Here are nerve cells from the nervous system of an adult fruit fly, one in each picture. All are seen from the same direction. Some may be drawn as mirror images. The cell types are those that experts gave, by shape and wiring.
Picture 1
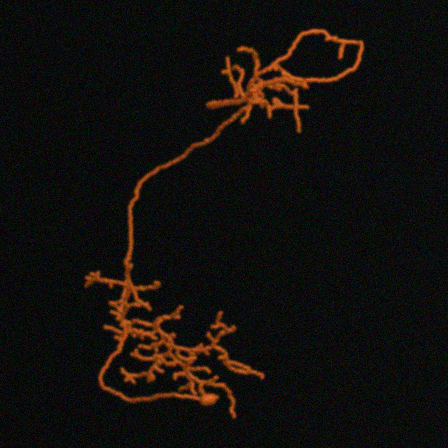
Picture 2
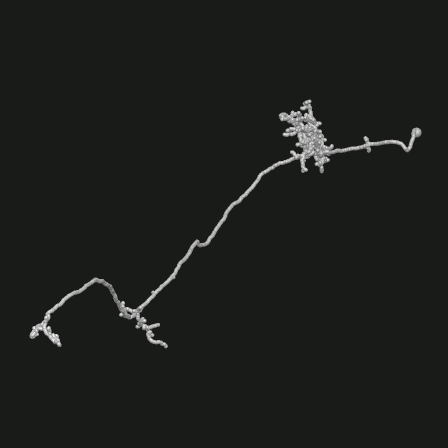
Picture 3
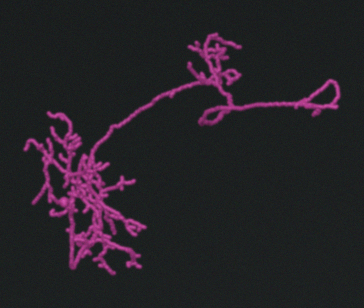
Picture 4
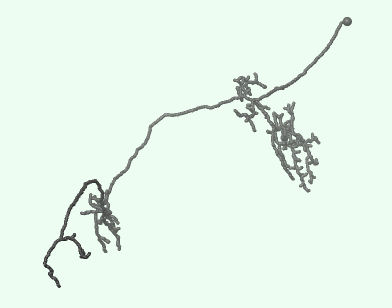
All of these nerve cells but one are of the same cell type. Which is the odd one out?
Picture 2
